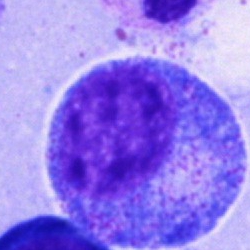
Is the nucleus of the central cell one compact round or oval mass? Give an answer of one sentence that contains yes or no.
Yes, the nucleus of this cell is one compact round or oval mass.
